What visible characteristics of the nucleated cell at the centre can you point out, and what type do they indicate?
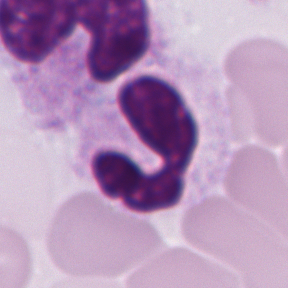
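Checking the nucleus: no nucleoli can be seen. Next, the cytoplasm: it is plentiful and pale pinkish-lilac, with fine, small lilac granules scattered evenly through it. No vacuoles are present in it. The cell at the centre is a segmented neutrophil.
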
